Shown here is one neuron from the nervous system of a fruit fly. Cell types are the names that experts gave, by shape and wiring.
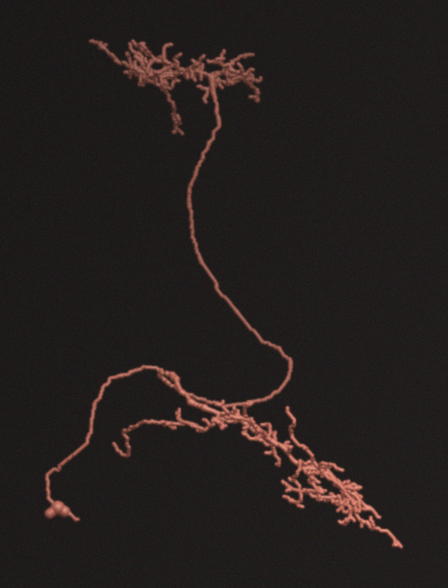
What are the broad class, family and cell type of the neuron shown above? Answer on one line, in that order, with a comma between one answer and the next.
central-brain intrinsic neuron, hemilineage ALv1, AVLP447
